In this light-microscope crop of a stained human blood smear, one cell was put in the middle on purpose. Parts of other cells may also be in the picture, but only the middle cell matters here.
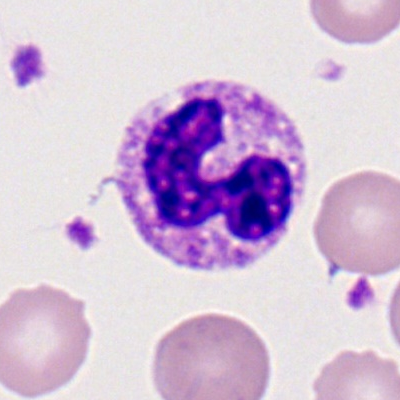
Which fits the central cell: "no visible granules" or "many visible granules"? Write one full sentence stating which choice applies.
Visible granules are present in great number in its cytoplasm.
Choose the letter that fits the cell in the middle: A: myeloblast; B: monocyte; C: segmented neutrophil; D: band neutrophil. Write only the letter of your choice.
C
